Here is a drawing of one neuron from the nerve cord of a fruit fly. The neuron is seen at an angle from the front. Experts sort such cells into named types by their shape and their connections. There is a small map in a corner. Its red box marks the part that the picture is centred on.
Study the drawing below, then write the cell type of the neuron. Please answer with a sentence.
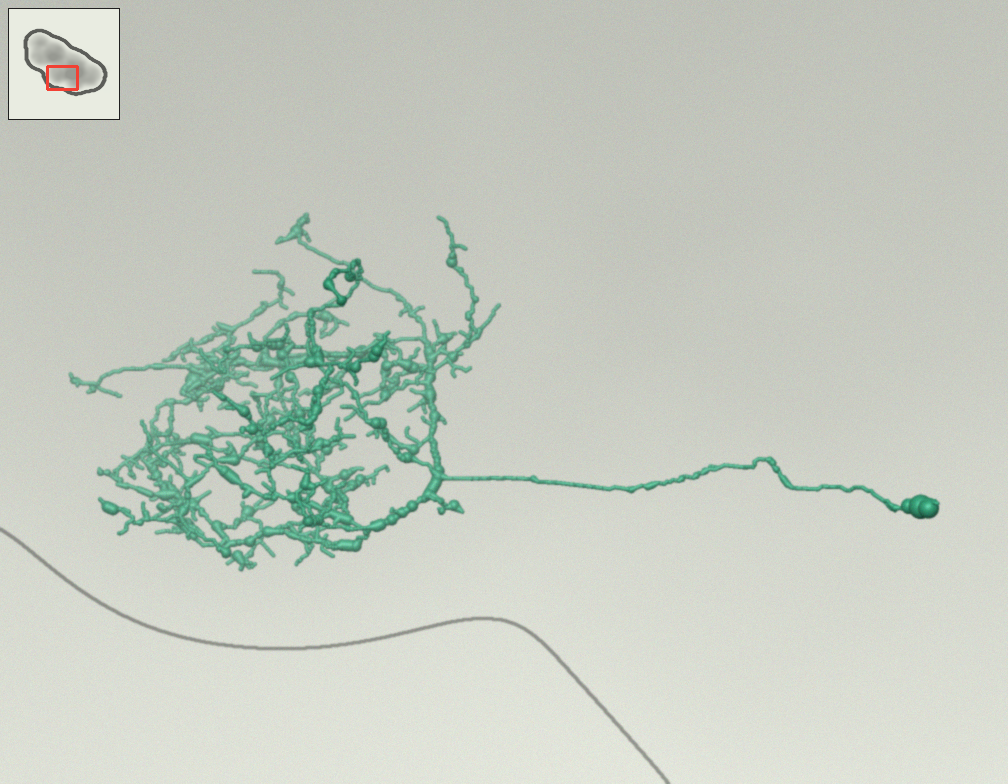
The cell type is IN14A024.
